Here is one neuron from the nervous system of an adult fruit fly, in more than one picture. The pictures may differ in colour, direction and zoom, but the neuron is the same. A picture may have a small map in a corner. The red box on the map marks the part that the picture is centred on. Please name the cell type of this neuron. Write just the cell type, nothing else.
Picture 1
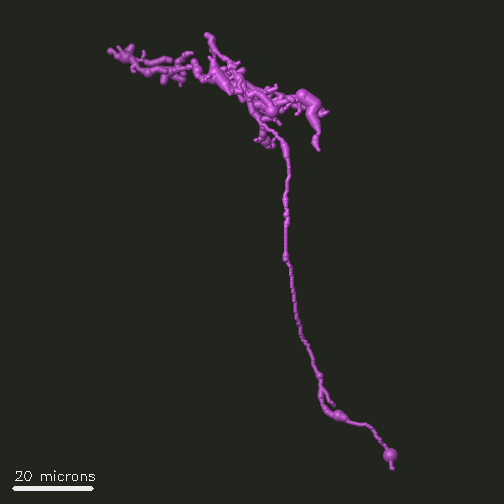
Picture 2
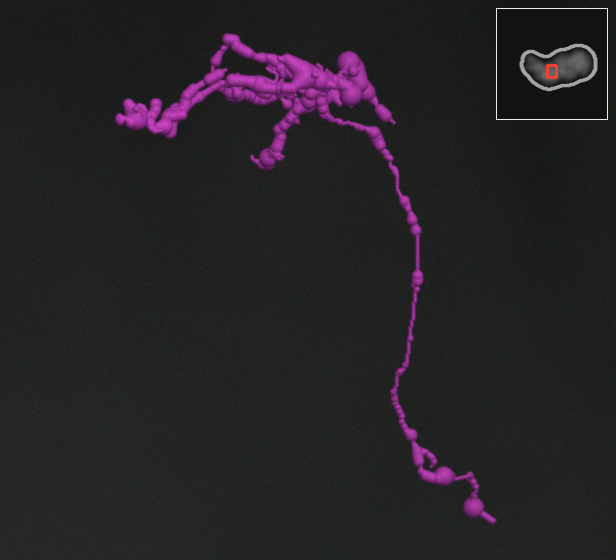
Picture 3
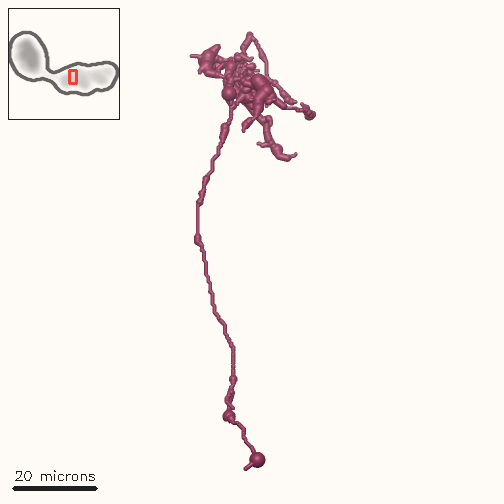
IN03B045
